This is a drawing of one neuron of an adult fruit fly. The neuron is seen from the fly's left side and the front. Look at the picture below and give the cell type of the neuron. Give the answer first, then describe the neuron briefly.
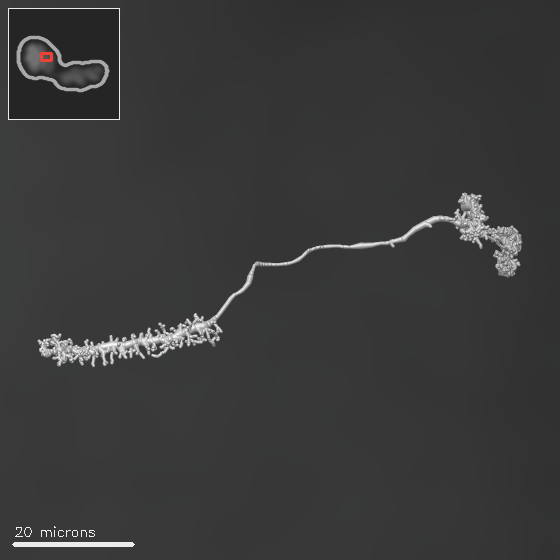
It is of cell type L1. Its broad class is optic-lobe intrinsic neuron. No cell body is drawn. From left to right in the picture it spans about 80 microns. The picture shows dozens of branch ends.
